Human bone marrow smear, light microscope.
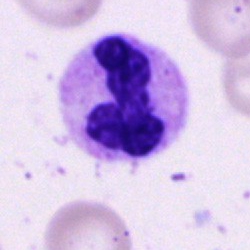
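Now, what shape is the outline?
Round and smooth.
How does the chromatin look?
Dark purple and densely clumped.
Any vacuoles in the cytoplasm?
None are seen.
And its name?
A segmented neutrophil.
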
